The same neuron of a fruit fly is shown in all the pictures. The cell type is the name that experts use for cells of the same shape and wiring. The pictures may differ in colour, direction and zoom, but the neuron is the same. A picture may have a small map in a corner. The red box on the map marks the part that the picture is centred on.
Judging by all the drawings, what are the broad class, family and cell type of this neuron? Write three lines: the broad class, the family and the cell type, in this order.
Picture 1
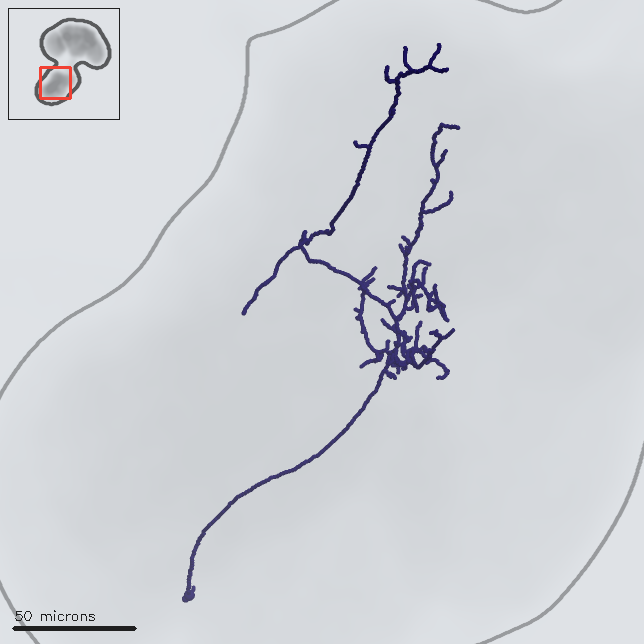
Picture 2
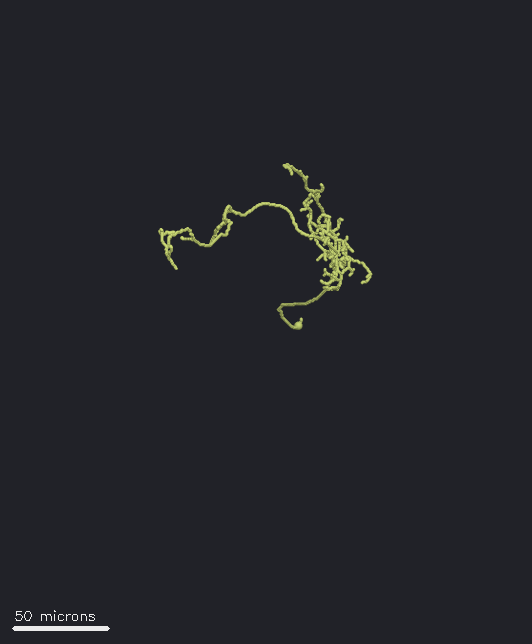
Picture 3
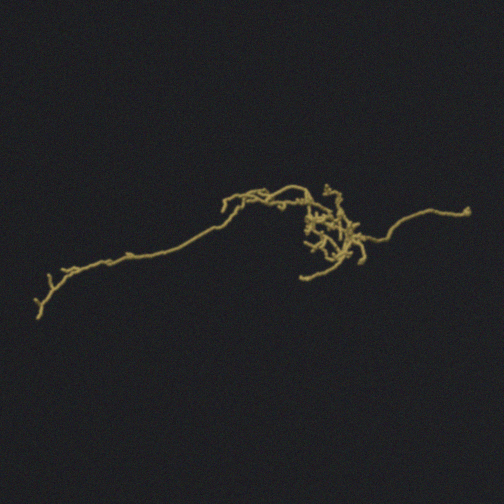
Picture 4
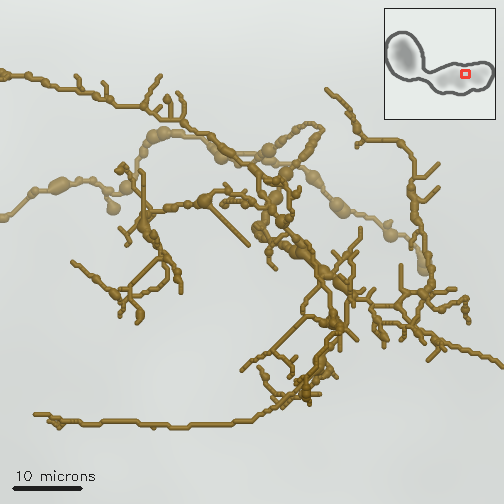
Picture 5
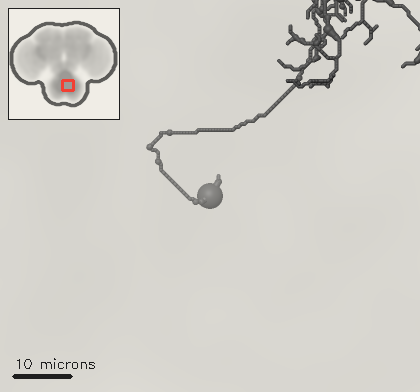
nerve-cord intrinsic neuron
hemilineage 06A
IN06A079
